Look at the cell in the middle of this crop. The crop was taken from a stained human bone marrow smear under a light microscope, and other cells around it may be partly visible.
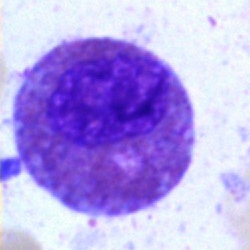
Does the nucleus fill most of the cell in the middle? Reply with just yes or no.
No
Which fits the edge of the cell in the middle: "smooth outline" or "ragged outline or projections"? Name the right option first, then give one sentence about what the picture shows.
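Smooth outline. The cell outline is round and smooth.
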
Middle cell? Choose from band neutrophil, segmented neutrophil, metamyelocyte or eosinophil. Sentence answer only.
The centrally placed cell is classified as an eosinophil.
